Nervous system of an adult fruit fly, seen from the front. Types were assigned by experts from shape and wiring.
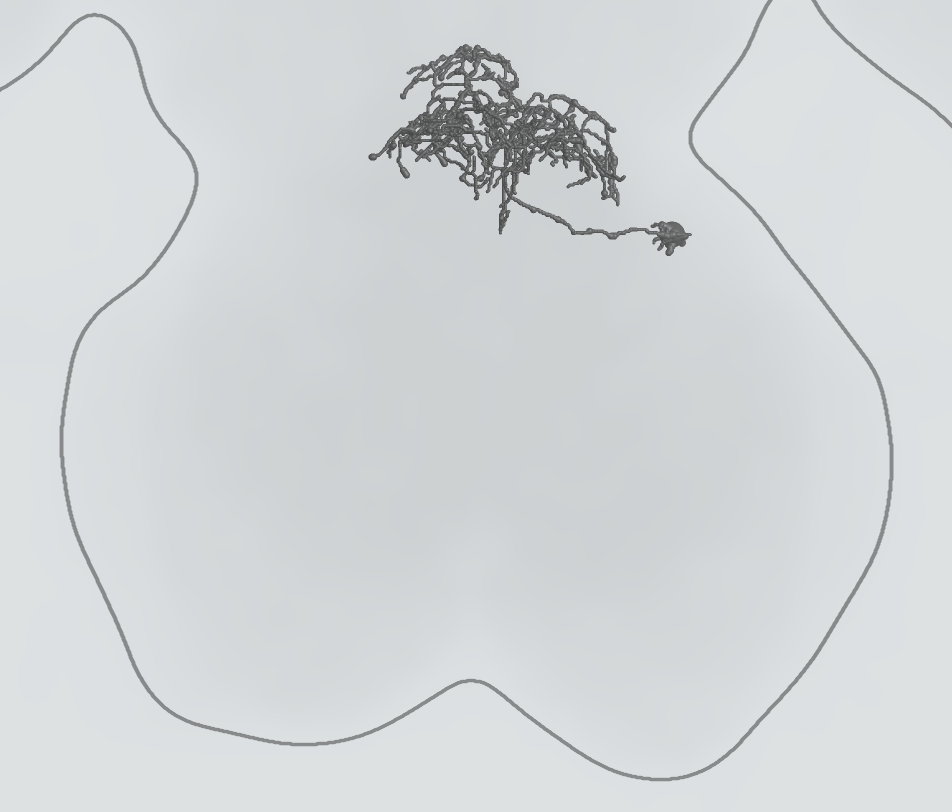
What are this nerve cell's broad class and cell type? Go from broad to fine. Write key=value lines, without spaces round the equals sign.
broad_class=nerve-cord intrinsic neuron
cell_type=INXXX364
